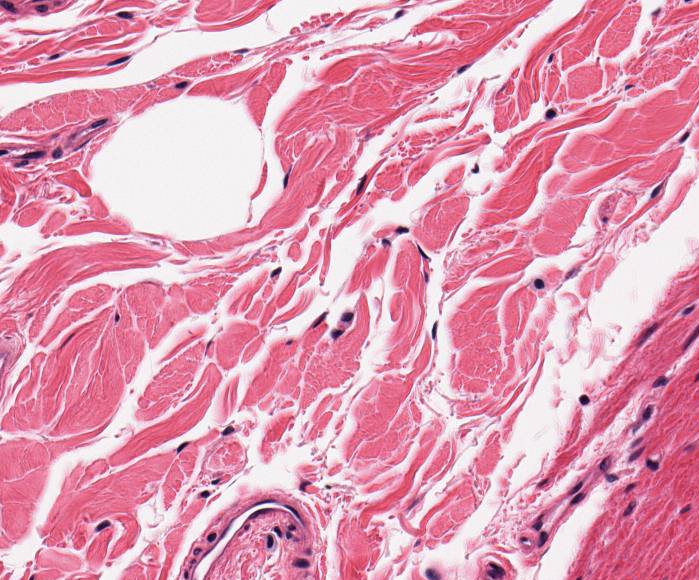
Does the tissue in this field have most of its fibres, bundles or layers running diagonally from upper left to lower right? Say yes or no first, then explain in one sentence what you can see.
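No. Most of the field is filled by pink, eosinophilic fibres running obliquely from lower left to upper right.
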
